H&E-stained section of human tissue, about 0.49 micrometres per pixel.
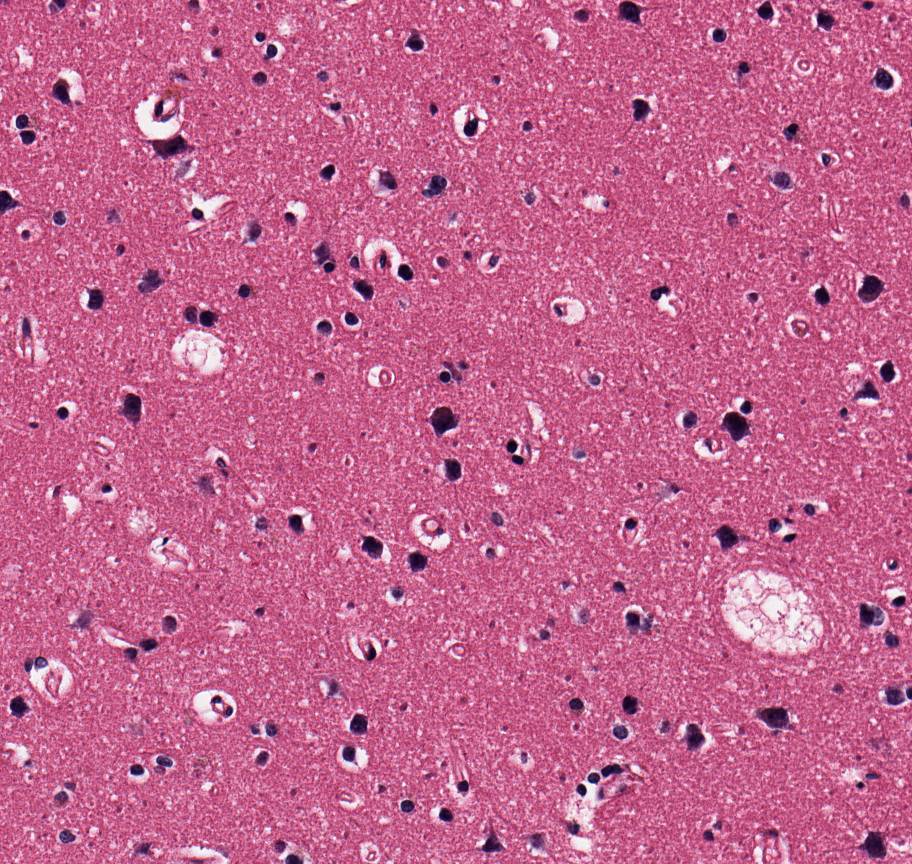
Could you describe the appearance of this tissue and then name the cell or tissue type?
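You'll notice the field is one even, finely granular pink matrix, cells scattered uniformly through it, no layers or bands. Most nuclei are small, round and dark, with scant visible cytoplasm. Lower right, the largest structure: a round, pale, foamy body. No fat cells. This is cerebral cortex.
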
